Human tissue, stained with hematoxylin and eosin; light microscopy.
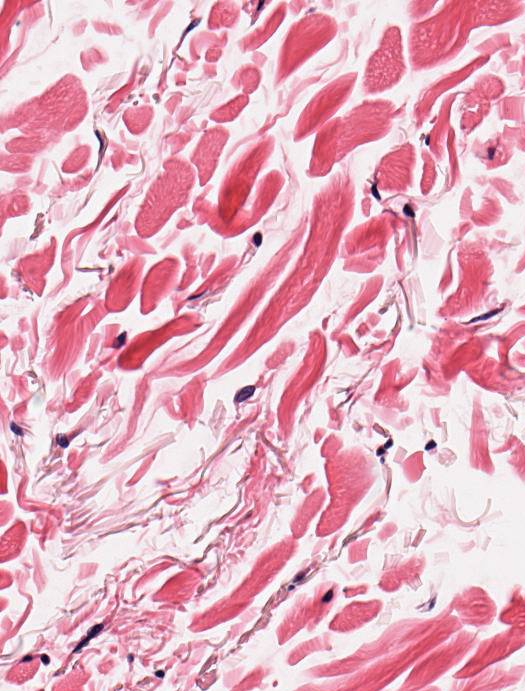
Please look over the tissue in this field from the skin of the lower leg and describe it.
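Look at the bright pink fibres filling this field, cut in mixed planes: some lengthwise, many obliquely or across. The longest, in the centre, run diagonally between lower left and upper right. Nuclei are sparse, small and dark, and most sit in the spaces between fibres. Now notice, at the lower left, a looser area of thin, wavy, pale pink strands with a few elongated dark nuclei.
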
